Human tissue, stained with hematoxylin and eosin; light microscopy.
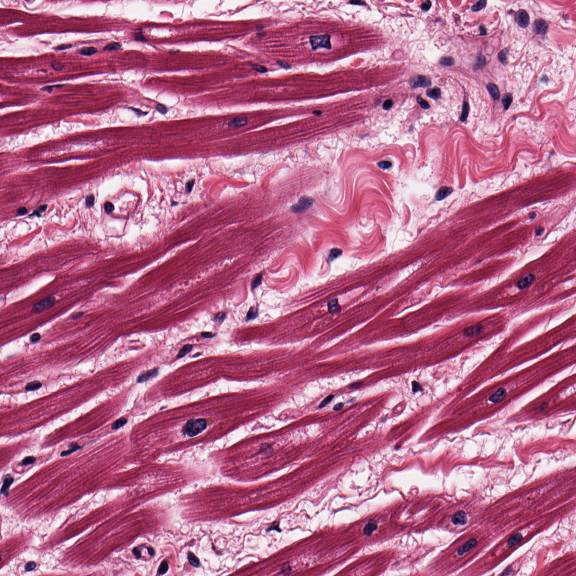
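Atrial appendage of the heart (haematoxylin and eosin). Elongated muscle fibres fill most of the field, running diagonally from lower left to upper right; some branch and join neighbouring fibres. Nuclei are oval and central within the fibres. The cytoplasm stains a deep eosinophilic red-pink.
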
